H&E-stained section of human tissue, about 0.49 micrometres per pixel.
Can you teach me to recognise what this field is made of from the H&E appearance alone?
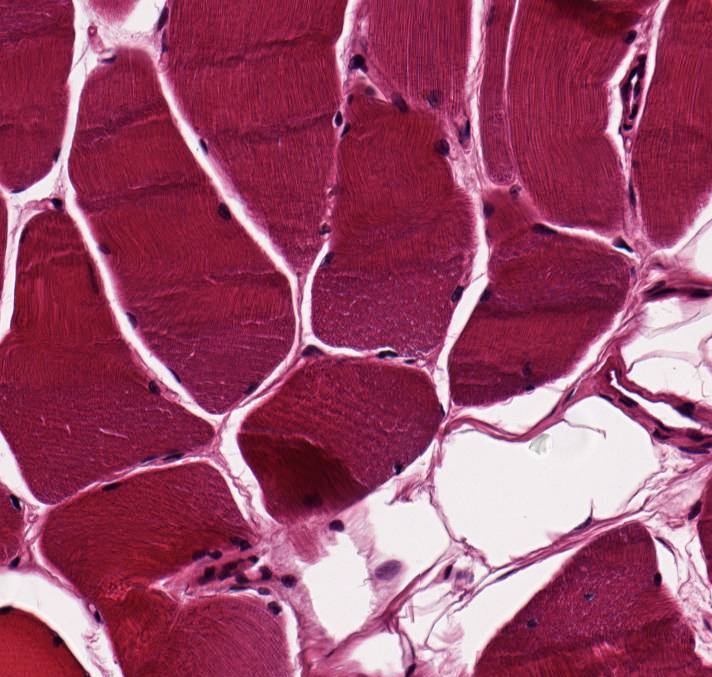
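Skeletal muscle is the main tissue here. Telling is where the small dark nuclei sit: at the periphery of the fibres, along their edges.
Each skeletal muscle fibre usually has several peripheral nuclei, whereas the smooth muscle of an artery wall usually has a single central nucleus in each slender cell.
Thin pink strands of connective tissue outline each fibre. Loose connective tissue with wide clear spaces lies in the lower right. White clear gaps, consistent with shrinkage artefact, separate most fibres.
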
